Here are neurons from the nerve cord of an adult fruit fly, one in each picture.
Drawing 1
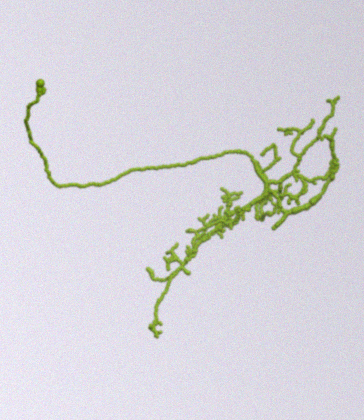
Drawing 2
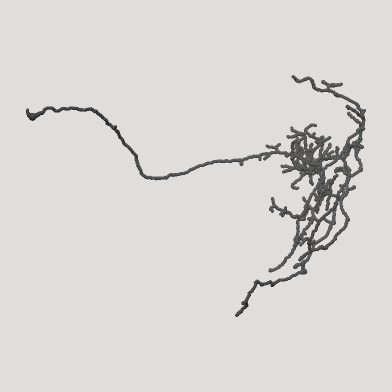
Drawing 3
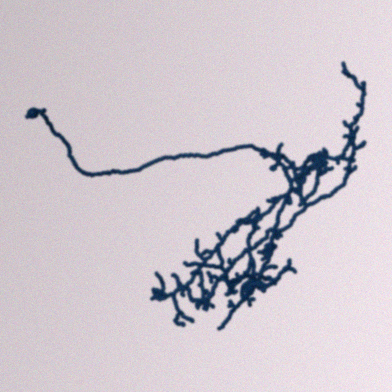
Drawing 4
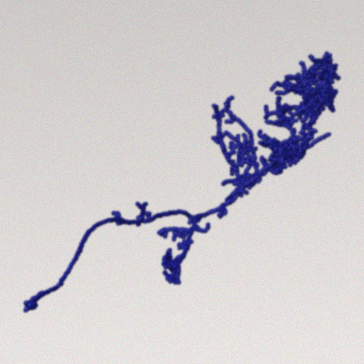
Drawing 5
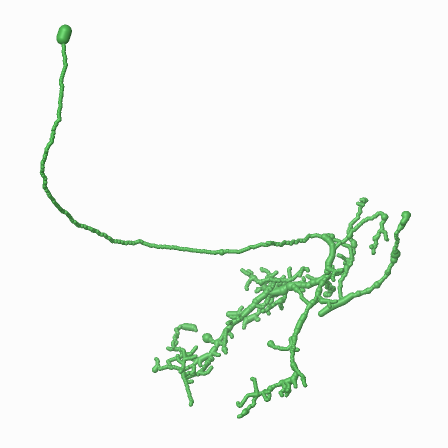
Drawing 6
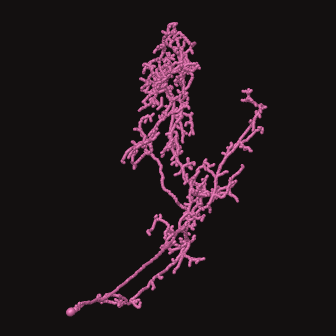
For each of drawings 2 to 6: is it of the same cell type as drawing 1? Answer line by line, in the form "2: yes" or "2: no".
2: no
3: yes
4: no
5: yes
6: no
